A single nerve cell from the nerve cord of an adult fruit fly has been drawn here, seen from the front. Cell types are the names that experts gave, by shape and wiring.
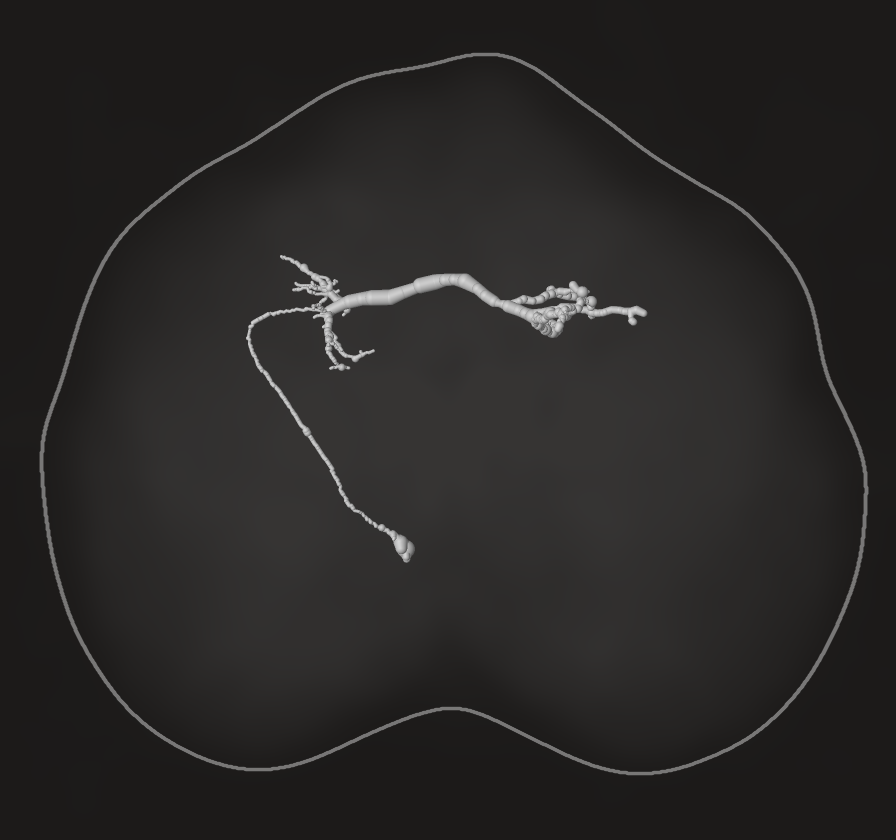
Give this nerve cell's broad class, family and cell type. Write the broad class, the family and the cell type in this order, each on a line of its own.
nerve-cord intrinsic neuron
hemilineage 06A
IN06A011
